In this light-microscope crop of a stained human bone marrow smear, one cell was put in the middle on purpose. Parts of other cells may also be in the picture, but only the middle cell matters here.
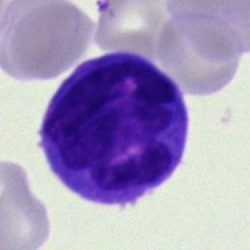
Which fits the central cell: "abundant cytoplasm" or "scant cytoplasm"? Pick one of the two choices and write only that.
Scant cytoplasm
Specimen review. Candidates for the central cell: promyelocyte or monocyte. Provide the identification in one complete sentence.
In the crop, the cell of interest at the centre is a monocyte.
